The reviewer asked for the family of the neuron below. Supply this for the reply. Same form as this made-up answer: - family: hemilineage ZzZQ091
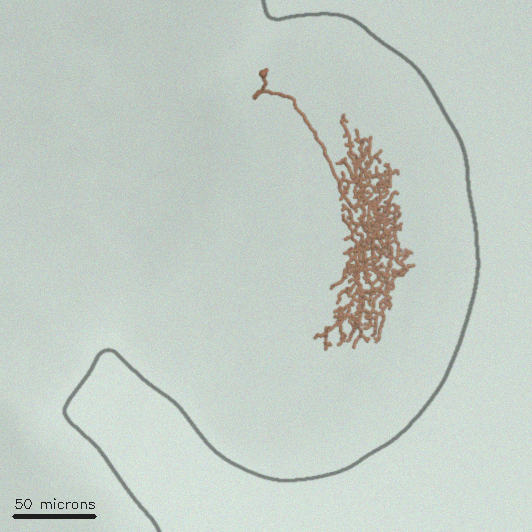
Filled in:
- family: Pm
